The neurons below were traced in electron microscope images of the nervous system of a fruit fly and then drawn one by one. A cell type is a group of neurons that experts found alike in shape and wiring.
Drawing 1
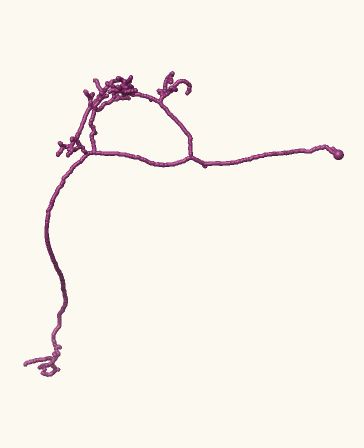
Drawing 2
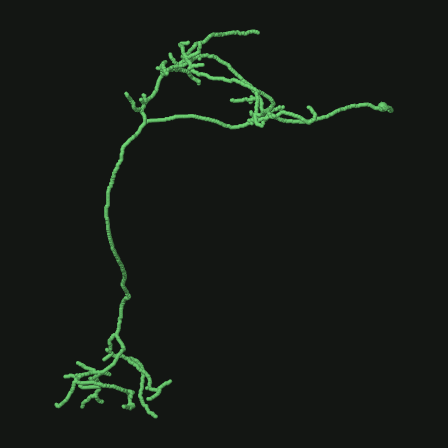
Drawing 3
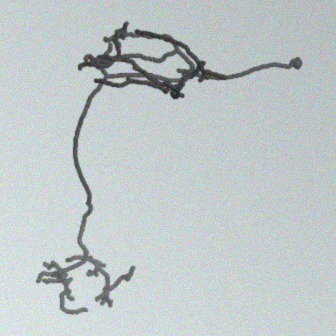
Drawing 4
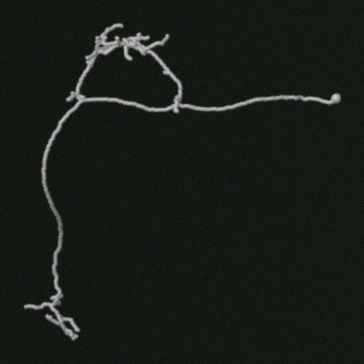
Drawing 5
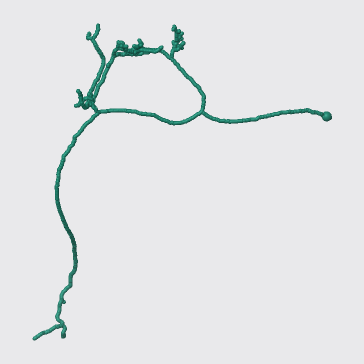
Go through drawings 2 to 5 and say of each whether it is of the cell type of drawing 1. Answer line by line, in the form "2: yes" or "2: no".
2: no
3: no
4: yes
5: yes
